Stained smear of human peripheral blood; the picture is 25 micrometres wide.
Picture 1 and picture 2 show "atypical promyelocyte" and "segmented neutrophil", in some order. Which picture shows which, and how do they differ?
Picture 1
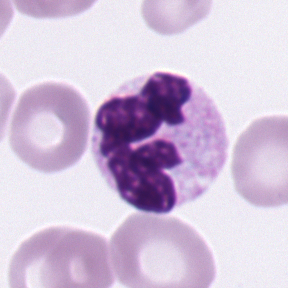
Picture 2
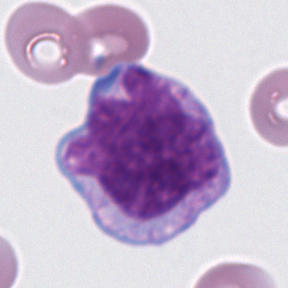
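Picture 1: segmented neutrophil. Picture 2: atypical promyelocyte. Outline: picture 1 round and smooth, about 12 micrometres across; picture 2 irregular with uneven bulges, about 15 micrometres across. Nucleus: picture 1 toward the left of the cell, chromatin dark purple and coarsely clumped, no nucleoli; picture 2 irregular and folded with an indentation near its top, about 13 micrometres across.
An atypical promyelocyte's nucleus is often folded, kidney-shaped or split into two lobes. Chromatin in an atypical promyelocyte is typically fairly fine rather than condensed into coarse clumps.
Coarse clumping in picture 1 therefore separates it from the atypical promyelocyte.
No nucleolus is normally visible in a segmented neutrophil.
Cytoplasm: picture 1 pale pinkish-lilac, with fine, evenly scattered pinkish-violet granules and no vacuoles; picture 2 only a faint fine dusting, no coarse granules, outer rim slightly darker blue than interior.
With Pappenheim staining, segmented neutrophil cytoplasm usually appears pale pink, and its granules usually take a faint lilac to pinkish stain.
Picture 2: red cell against upper edge.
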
